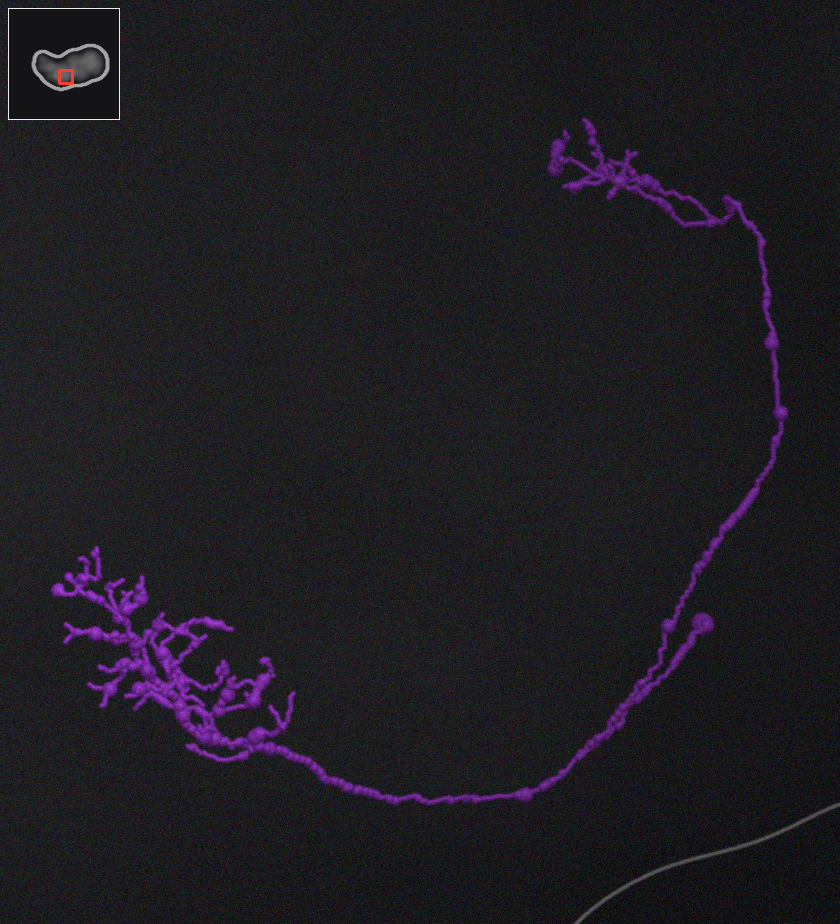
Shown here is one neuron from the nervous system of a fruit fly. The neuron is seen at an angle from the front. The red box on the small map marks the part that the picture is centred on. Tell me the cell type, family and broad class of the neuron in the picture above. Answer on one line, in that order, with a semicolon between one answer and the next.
MeLo4; MeLo; optic-lobe intrinsic neuron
